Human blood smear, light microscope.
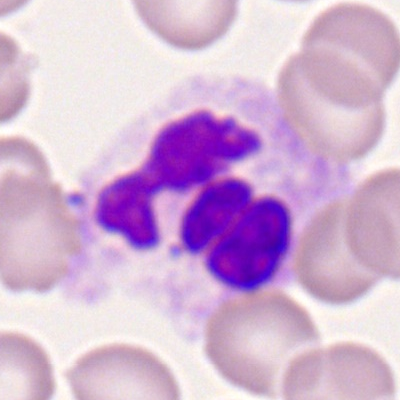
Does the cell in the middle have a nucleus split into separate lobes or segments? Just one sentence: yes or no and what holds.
Yes, the nucleus of the cell is not one mass but distinct lobes.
